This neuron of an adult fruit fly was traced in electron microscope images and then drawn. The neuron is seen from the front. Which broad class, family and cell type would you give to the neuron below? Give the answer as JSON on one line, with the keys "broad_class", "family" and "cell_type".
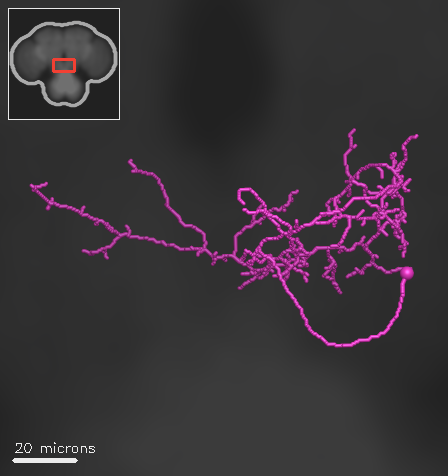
{"broad_class": "central-brain intrinsic neuron", "family": "hemilineage TRdm", "cell_type": "GNG364"}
